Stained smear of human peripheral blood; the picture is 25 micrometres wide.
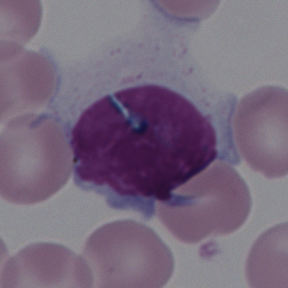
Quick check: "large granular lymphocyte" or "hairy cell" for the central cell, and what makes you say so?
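Large granular lymphocyte. First, granules: a few fine reddish-purple granules are scattered in the cytoplasm above the nucleus.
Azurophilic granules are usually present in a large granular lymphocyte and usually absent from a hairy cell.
These granules therefore favour large granular lymphocyte. Second, the nucleus measures about 13 by 10 micrometres, its dark purple chromatin dense with faint mottling. Third, abundant, very pale cytoplasm, bluer at the edges, spreads in broad uneven flaps, making the outline irregular.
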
